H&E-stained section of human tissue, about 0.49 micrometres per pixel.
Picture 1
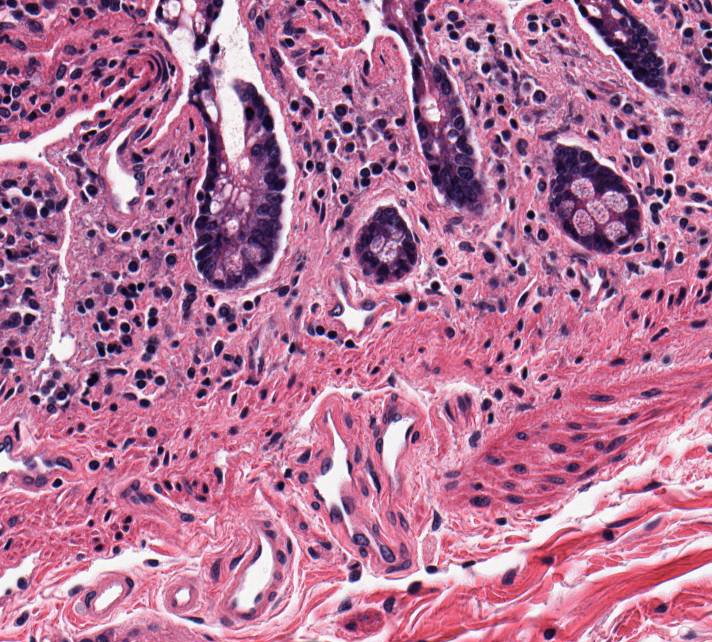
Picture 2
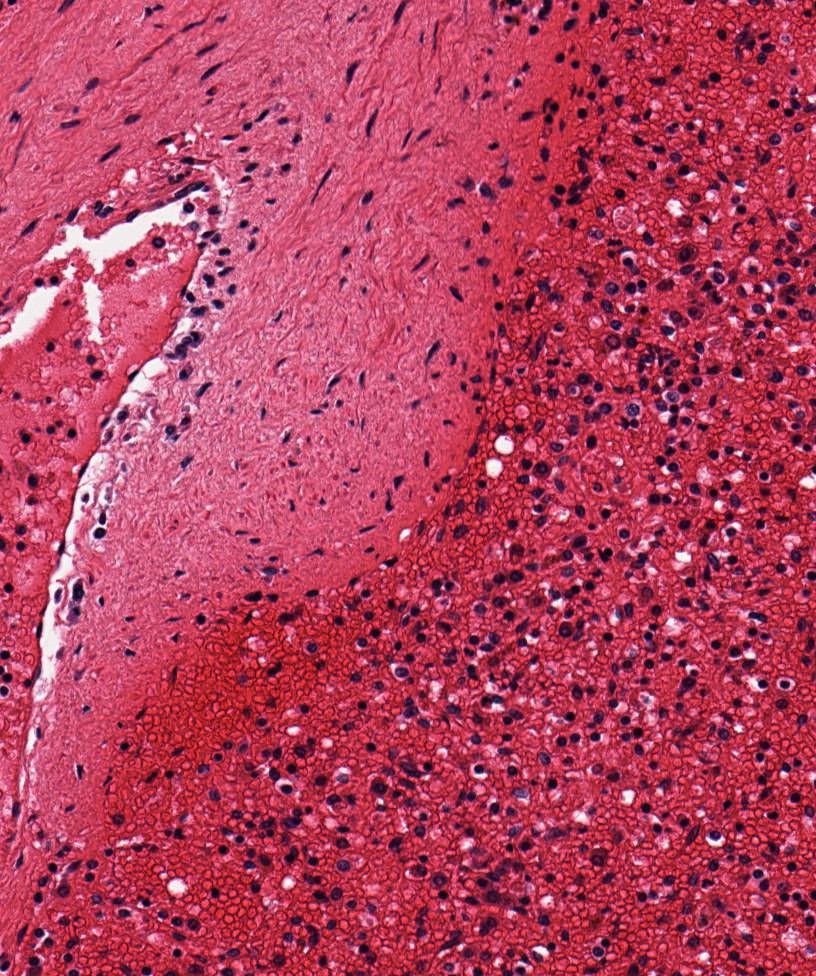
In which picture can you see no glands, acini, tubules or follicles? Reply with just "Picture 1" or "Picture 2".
Picture 2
